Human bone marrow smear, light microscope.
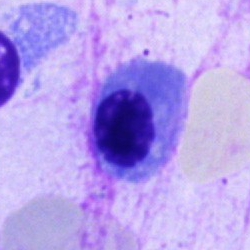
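Erythroblast, the central cell of a stained human bone marrow smear. The nucleus lies off-centre toward the left, and its chromatin is dense, dark purple and coarsely clumped. Medium blue cytoplasm is widest on the right side of the nucleus.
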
